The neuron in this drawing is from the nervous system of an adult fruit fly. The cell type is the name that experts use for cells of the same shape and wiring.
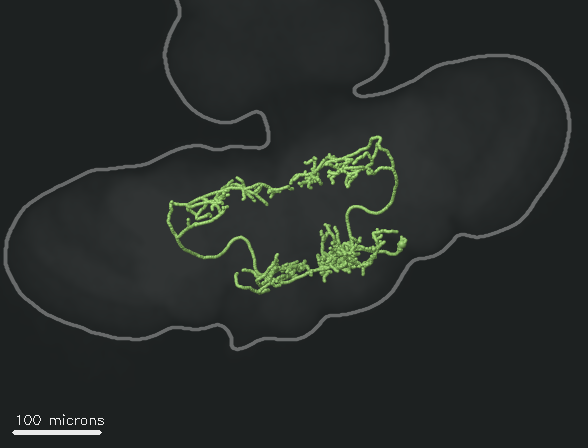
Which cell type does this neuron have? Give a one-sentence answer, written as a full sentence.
This neuron is a member of the FLA016 cell type.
